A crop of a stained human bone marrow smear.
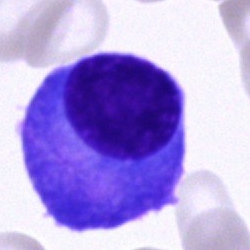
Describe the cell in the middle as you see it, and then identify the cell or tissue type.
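The chromatin is dense and dark purple, clumped only faintly. There's plenty of cytoplasm around it, a deep blue, with no distinct granules and no clear vacuoles. That's a plasma cell.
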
